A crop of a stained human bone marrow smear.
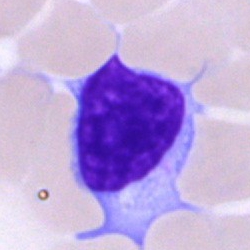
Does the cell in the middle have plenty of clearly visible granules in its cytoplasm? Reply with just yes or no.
No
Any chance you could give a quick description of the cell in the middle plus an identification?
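Most of the cell is taken up by the nucleus, which sits toward its upper part. Its chromatin is deep purple and clumped, with paler patches between the clumps. Pale blue cytoplasm forms a rim that is widest below the nucleus. This is a lymphocyte.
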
